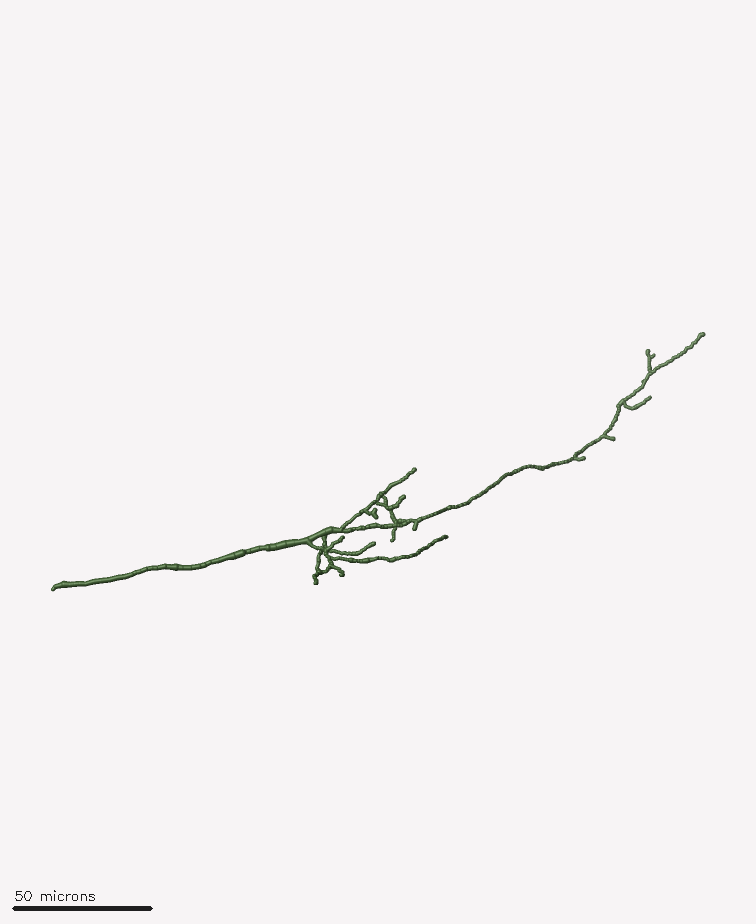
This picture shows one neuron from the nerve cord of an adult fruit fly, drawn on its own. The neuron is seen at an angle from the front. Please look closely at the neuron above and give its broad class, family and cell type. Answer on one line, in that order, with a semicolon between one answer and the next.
sensory neuron entering the nerve cord; class mechanosensory proprioceptive; SNpp08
